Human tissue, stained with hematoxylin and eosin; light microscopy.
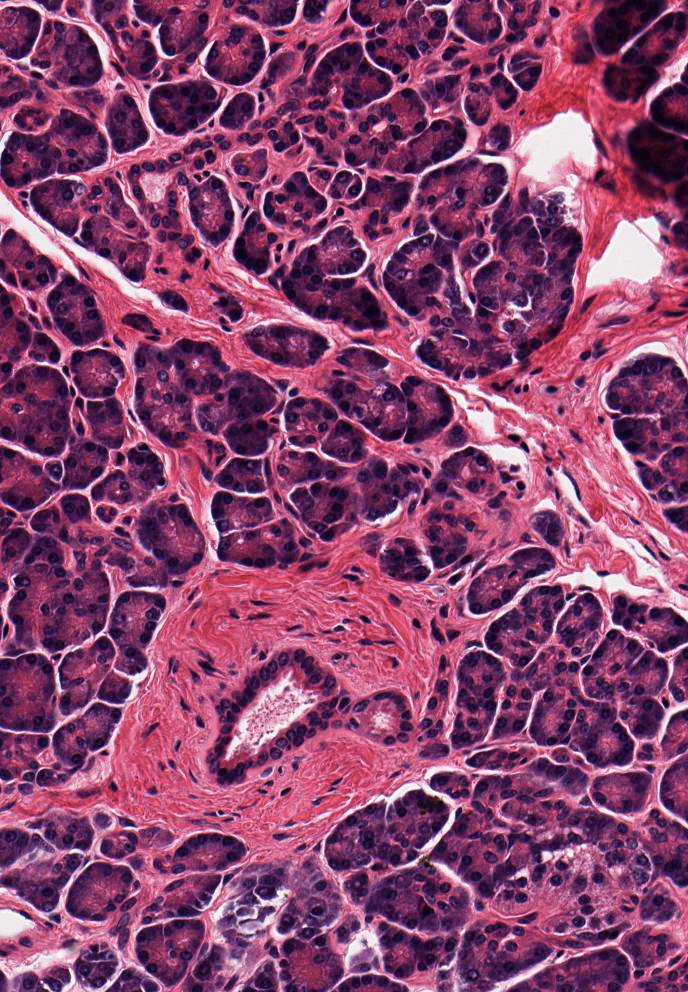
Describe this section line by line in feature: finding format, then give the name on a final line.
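Arrangement: closely packed glandular acini in lobules
Septa: pink, fibrous, between lobules
Nuclei: round, toward cell base
Cytoplasm: dark purple basally, paler pink toward acinus centre
Duct: lower centre, single layer of cuboidal to low columnar cells
Name: pancreas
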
